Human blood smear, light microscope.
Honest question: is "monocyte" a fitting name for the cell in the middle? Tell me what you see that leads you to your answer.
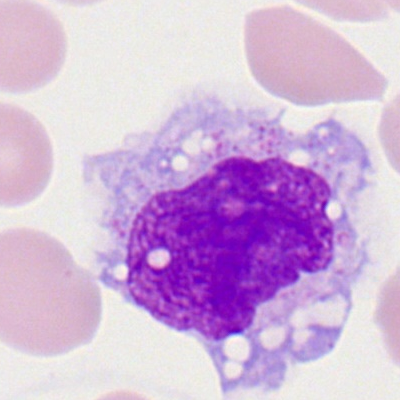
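Taking the features in turn, the cell's edge is irregular and ruffled rather than smoothly round. The nucleus is a single large mass with an irregular, indented contour, which goes with monocyte and against myeloblast.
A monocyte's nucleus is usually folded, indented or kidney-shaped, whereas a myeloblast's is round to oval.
The cytoplasm is abundant and pale grey-blue, again in keeping with monocyte and not with myeloblast.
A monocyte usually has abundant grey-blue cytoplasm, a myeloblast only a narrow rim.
Fine pinkish-purple granules are scattered through the cytoplasm, and several round clear vacuoles lie within it. Verdict: the name monocyte fits this cell; myeloblast does not.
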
